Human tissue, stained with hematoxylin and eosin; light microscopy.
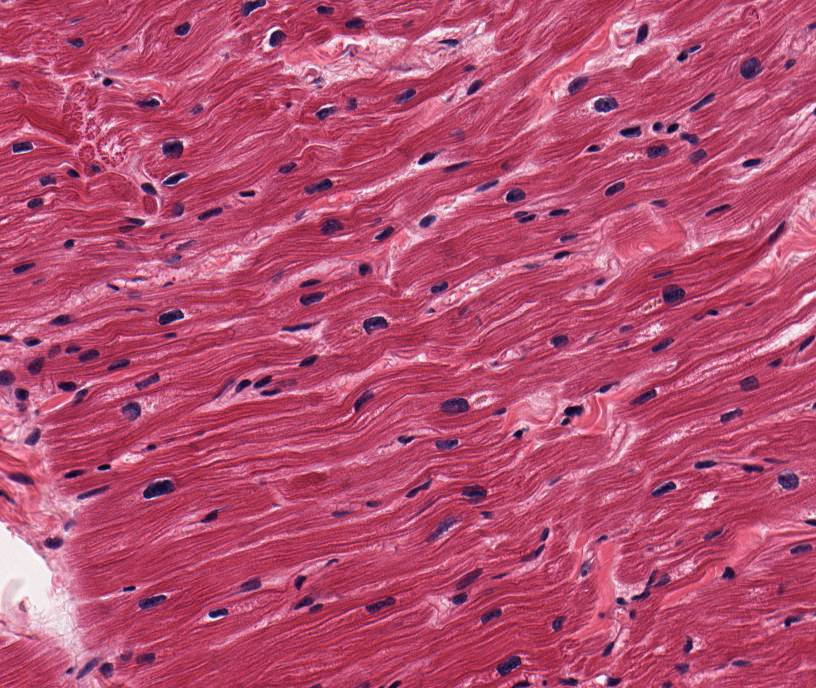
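Atrial appendage of the heart: muscle fibres run roughly parallel from left to right, rising slightly toward the upper right, and branch and merge with their neighbours. Nuclei are oval to elongated, aligned with the fibres' long axis; cytoplasm is deeply eosinophilic with fine longitudinal myofibrils.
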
